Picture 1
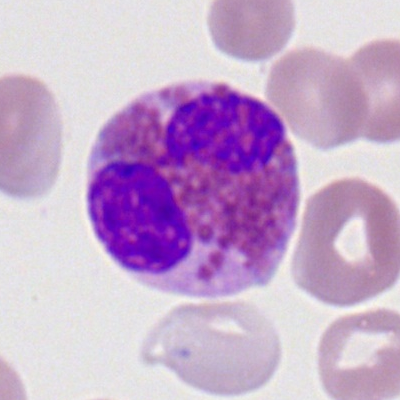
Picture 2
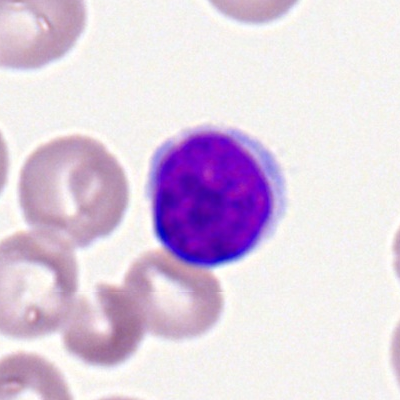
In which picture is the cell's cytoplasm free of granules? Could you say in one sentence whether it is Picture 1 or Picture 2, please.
There are no visible granules in the cytoplasm of the cell in Picture 2.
